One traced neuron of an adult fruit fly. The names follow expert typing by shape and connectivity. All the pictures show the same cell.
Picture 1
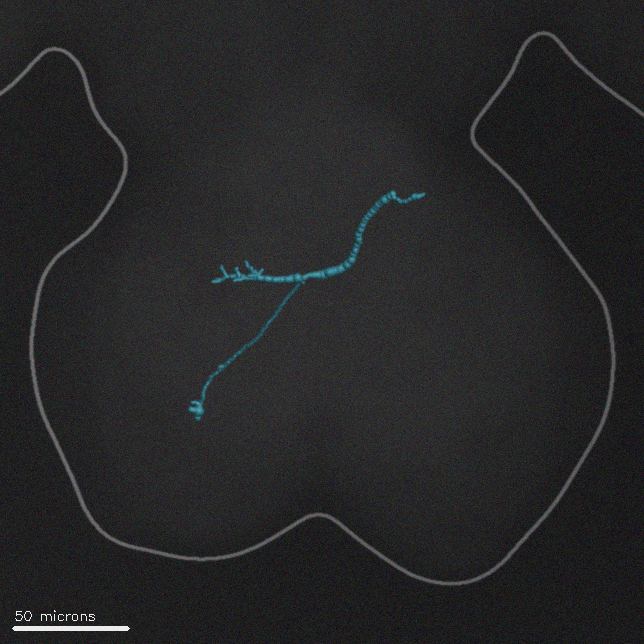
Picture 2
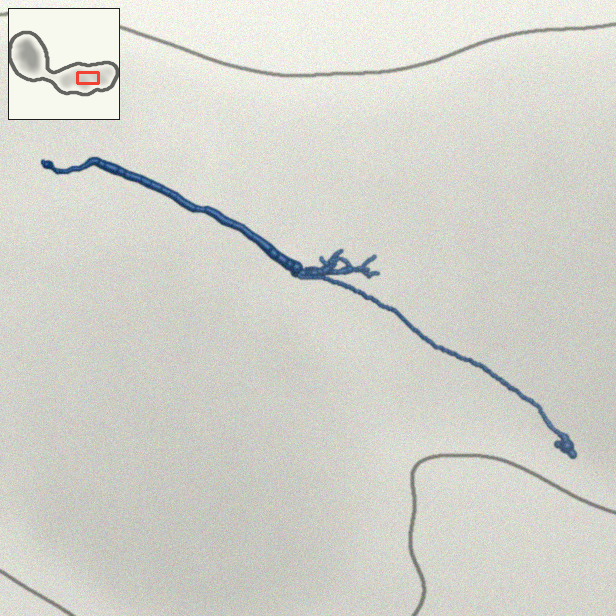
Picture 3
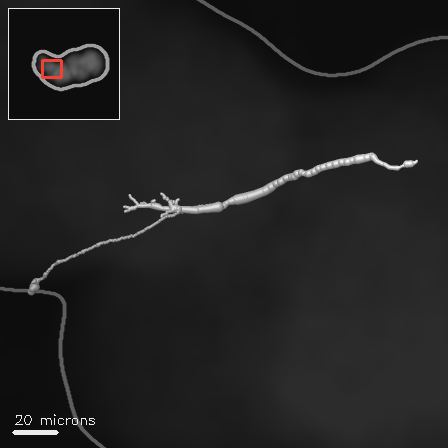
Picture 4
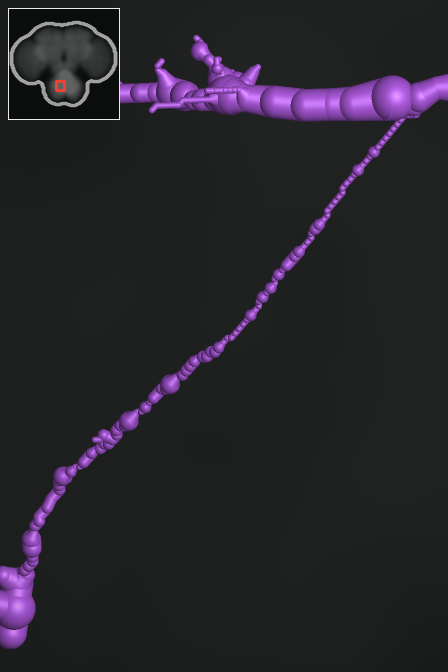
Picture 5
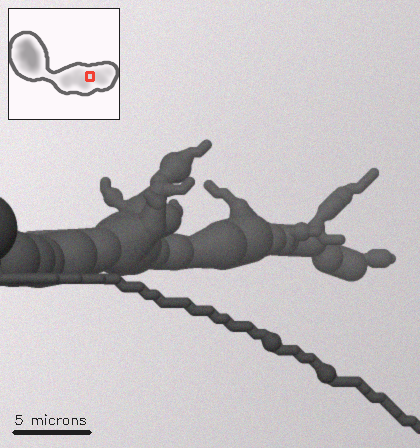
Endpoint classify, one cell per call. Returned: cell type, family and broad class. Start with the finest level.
IN08B036; hemilineage 08B; nerve-cord intrinsic neuron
